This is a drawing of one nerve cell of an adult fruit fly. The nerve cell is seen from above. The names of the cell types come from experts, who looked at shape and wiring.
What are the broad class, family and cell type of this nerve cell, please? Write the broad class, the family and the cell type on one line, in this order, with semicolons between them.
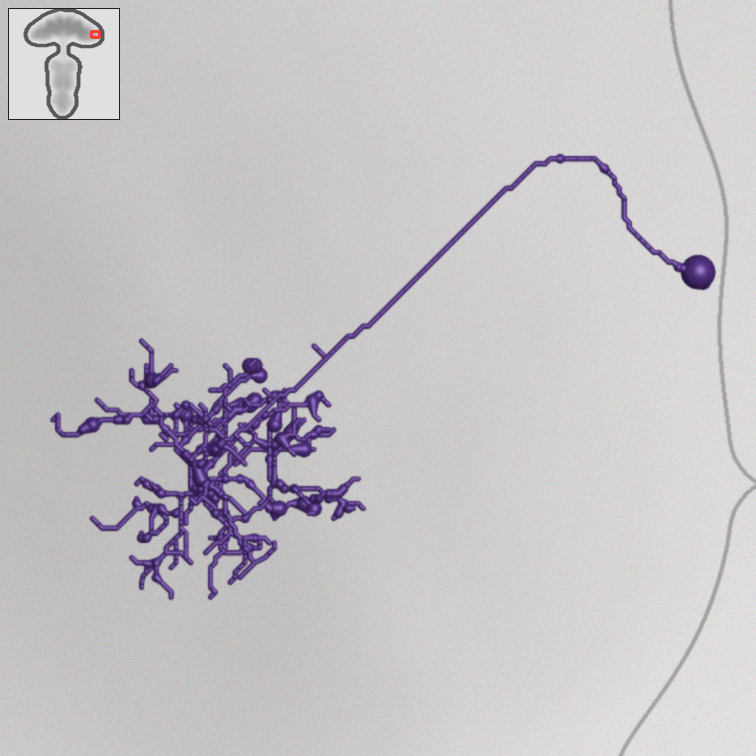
optic-lobe intrinsic neuron; Mi; Mi16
